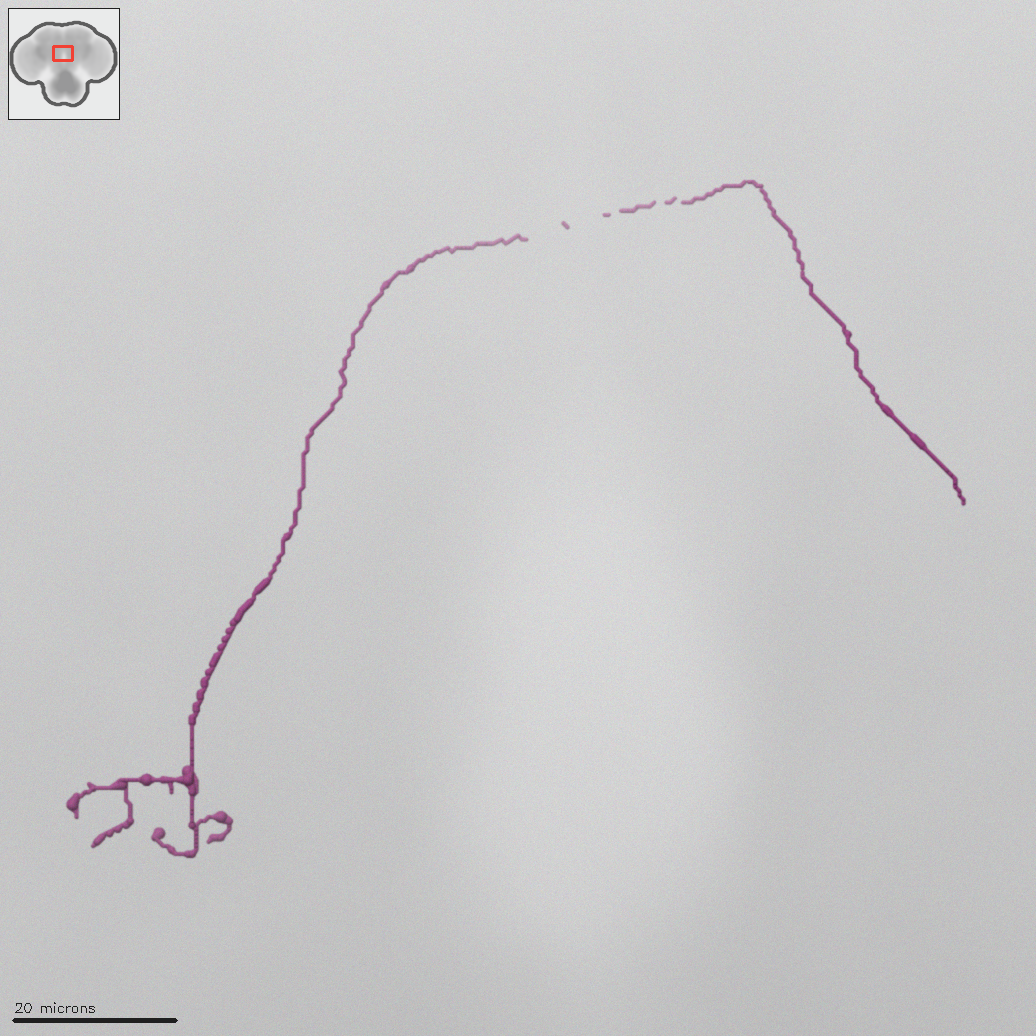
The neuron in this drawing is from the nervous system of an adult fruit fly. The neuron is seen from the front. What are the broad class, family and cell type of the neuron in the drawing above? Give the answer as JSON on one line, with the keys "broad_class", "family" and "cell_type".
{"broad_class": "sensory neuron entering the brain", "family": "class olfactory", "cell_type": "ORN_VA3"}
